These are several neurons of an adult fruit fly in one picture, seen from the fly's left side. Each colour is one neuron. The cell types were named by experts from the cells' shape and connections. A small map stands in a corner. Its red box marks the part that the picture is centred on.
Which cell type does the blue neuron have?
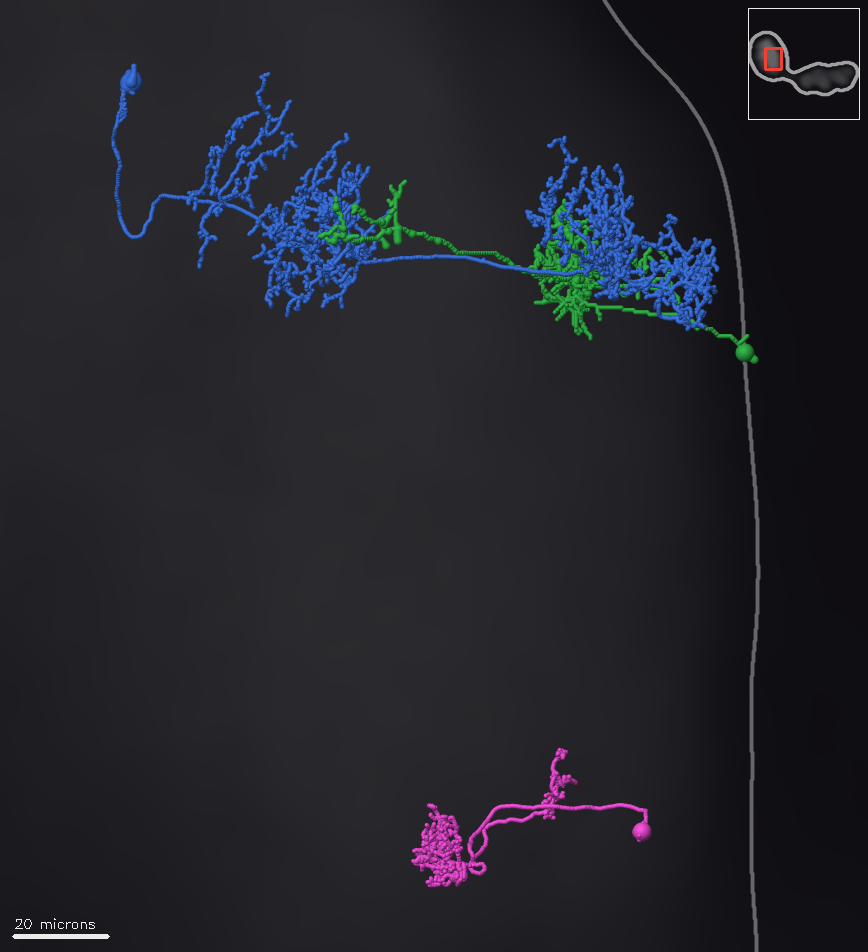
TmY15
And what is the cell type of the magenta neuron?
T4b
